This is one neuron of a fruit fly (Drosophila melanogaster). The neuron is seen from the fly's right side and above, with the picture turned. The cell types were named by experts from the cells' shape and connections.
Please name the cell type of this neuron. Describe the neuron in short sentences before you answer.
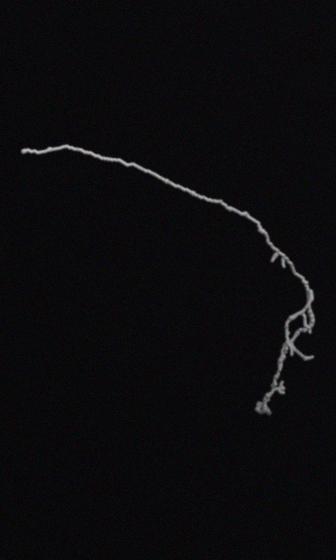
No cell body is drawn. There are a dozen or fewer branch ends. This is a sensory neuron entering the brain. It is of cell type JO-ED2_a.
